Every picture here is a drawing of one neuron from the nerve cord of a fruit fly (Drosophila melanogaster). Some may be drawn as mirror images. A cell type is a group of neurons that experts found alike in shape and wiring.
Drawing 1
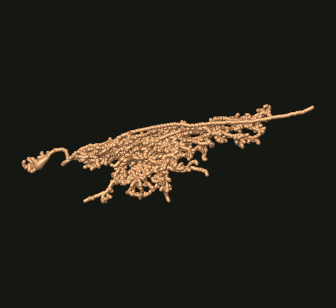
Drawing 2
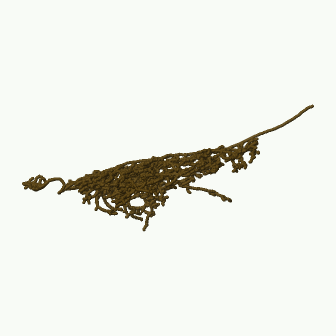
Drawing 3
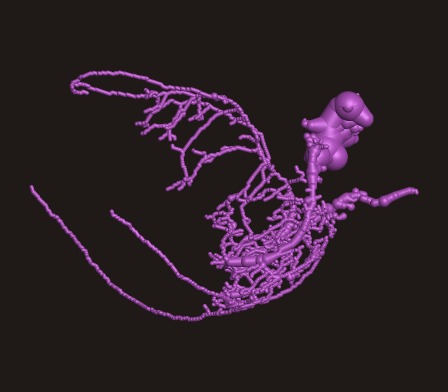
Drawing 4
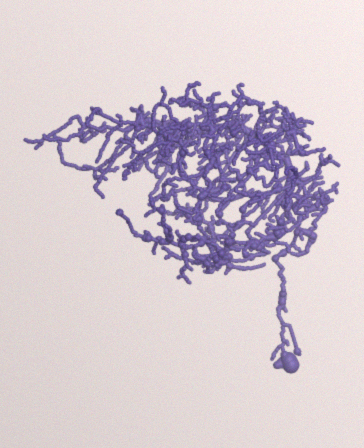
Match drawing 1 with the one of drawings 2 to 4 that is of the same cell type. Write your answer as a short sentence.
The neuron in drawing 2 is of the same cell type.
